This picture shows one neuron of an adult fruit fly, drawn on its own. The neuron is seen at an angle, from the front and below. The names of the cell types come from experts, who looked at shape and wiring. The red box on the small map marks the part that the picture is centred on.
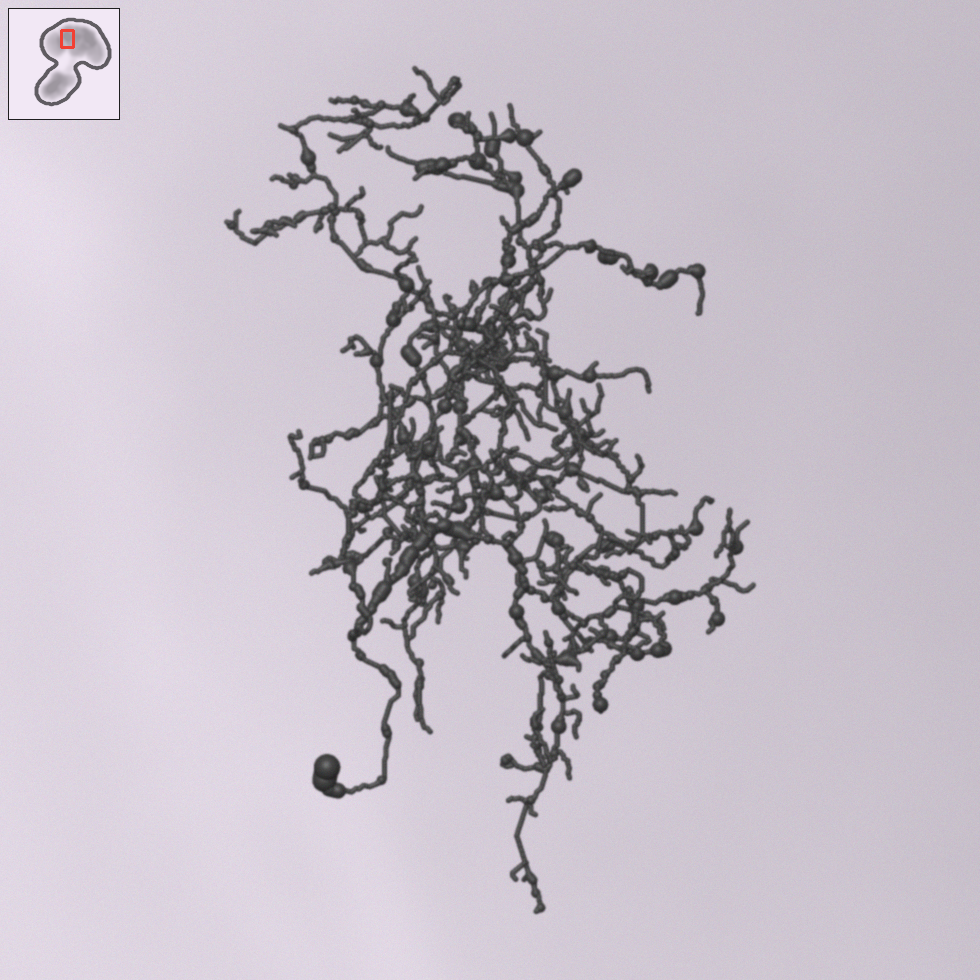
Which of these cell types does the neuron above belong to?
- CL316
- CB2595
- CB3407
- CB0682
CB3407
